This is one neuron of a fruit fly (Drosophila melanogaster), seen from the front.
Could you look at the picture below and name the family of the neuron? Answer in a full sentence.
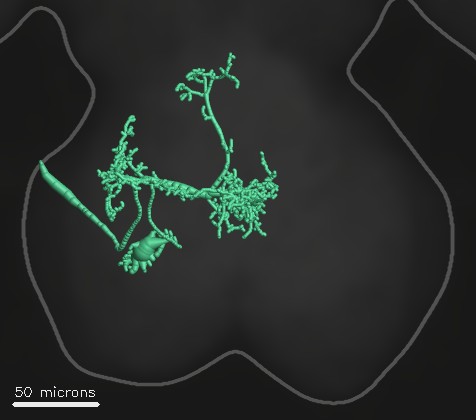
The family is hemilineage 03B.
